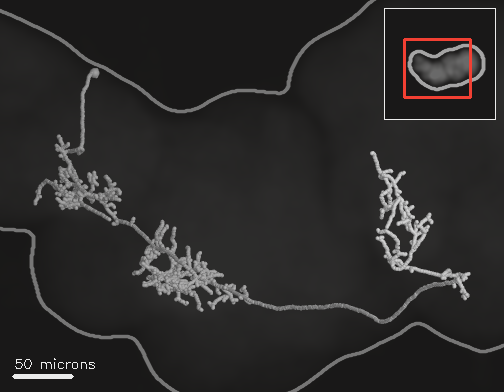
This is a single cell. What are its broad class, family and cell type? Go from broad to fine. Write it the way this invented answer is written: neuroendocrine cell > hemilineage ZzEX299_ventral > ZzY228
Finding: ascending neuron > hemilineage 09B > AN09B027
